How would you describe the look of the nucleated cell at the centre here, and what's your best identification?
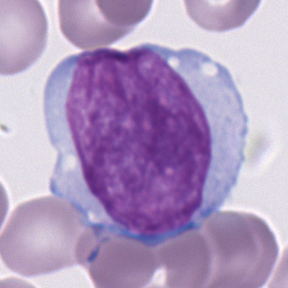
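The nucleus lies off-centre, toward the left. The cytoplasm forms a broad rim, widest to the right of the nucleus, and holds a few small clear vacuoles near the upper right edge. Along the cell's lower edge it turns a deeper blue. This is a myeloblast.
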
